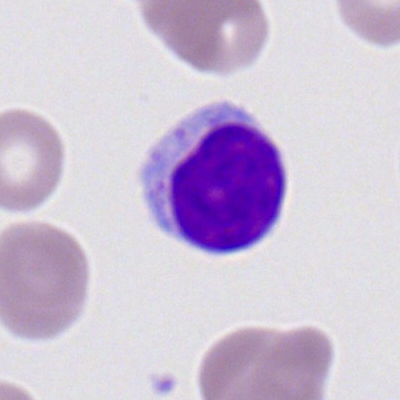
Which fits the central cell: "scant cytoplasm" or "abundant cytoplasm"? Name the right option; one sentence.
This cell has scant cytoplasm, no more than a thin rim.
